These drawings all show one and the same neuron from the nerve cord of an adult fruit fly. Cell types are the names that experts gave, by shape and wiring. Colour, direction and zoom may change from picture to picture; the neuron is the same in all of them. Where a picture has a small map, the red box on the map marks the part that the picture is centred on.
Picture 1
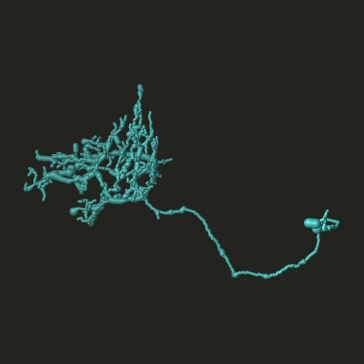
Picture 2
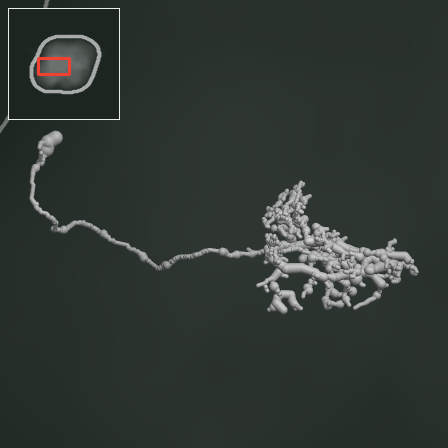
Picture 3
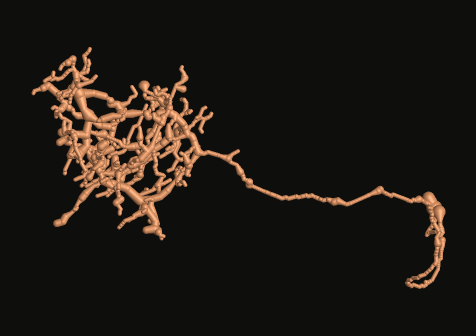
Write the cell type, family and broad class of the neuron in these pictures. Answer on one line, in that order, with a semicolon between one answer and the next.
IN09A018; hemilineage 09A; nerve-cord intrinsic neuron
